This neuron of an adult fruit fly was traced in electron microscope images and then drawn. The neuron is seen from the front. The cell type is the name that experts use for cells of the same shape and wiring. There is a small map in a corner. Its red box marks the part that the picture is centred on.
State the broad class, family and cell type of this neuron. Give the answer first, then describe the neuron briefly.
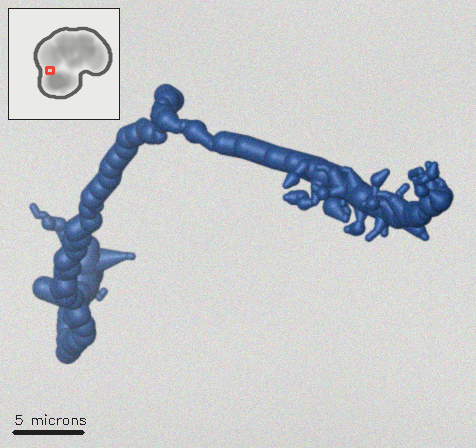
It is an optic-lobe intrinsic neuron. The family is L. The cell type is L2. From left to right in the picture it spans about 30 microns. As drawn here it is wider than it is tall.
